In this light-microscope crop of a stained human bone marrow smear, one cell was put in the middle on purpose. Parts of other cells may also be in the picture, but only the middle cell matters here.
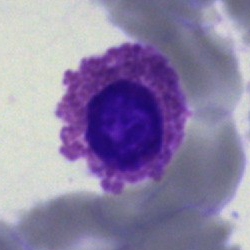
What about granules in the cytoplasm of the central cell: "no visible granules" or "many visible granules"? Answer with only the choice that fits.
Many visible granules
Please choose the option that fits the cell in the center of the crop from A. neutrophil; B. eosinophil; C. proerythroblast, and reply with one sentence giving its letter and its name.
Option B is the correct one; it names the central cell as an eosinophil.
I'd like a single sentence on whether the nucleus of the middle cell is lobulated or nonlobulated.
Please observe that the nucleus consists of one compact round, oval or kidney-shaped mass.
